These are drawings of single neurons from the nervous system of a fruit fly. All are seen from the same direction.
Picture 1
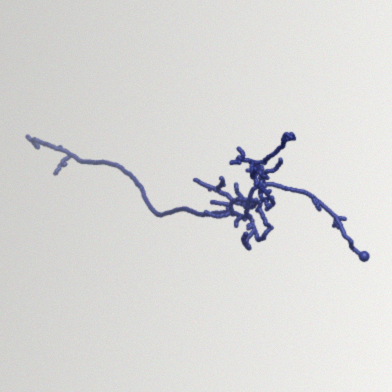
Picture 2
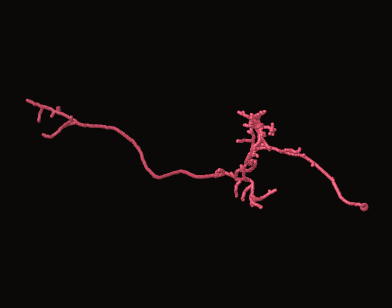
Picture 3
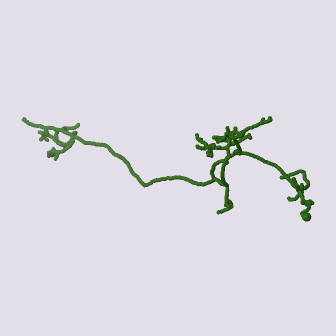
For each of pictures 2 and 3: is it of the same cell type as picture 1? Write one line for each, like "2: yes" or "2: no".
2: yes
3: no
